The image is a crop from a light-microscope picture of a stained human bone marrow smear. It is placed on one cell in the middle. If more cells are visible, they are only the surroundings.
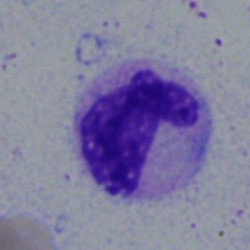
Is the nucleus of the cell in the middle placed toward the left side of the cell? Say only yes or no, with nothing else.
Yes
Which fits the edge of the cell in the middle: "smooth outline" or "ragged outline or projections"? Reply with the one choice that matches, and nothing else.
Smooth outline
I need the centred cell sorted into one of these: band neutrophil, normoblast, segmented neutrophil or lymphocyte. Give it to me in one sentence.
As for the central cell, it is a band neutrophil.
